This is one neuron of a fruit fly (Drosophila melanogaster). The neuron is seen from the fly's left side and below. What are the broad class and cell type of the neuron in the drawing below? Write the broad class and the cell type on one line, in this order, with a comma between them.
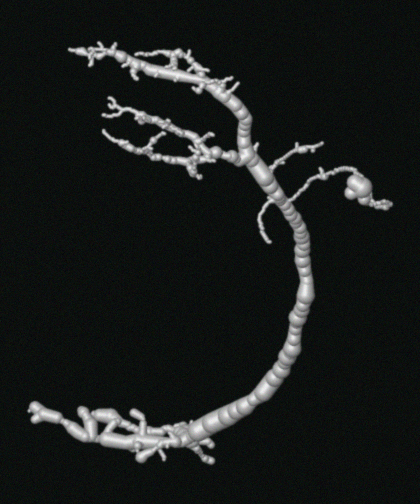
central-brain intrinsic neuron, CB0090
